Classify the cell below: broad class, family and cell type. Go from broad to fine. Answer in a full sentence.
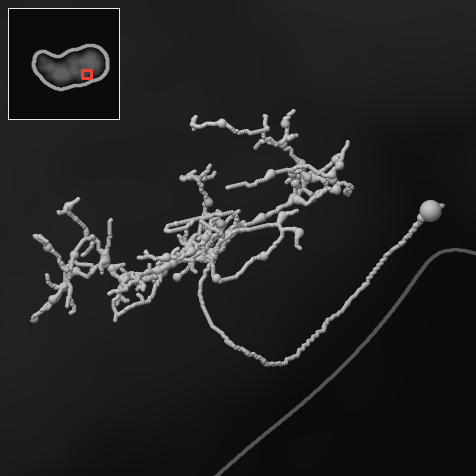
A central-brain intrinsic neuron of hemilineage TRdm, type GNG373.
